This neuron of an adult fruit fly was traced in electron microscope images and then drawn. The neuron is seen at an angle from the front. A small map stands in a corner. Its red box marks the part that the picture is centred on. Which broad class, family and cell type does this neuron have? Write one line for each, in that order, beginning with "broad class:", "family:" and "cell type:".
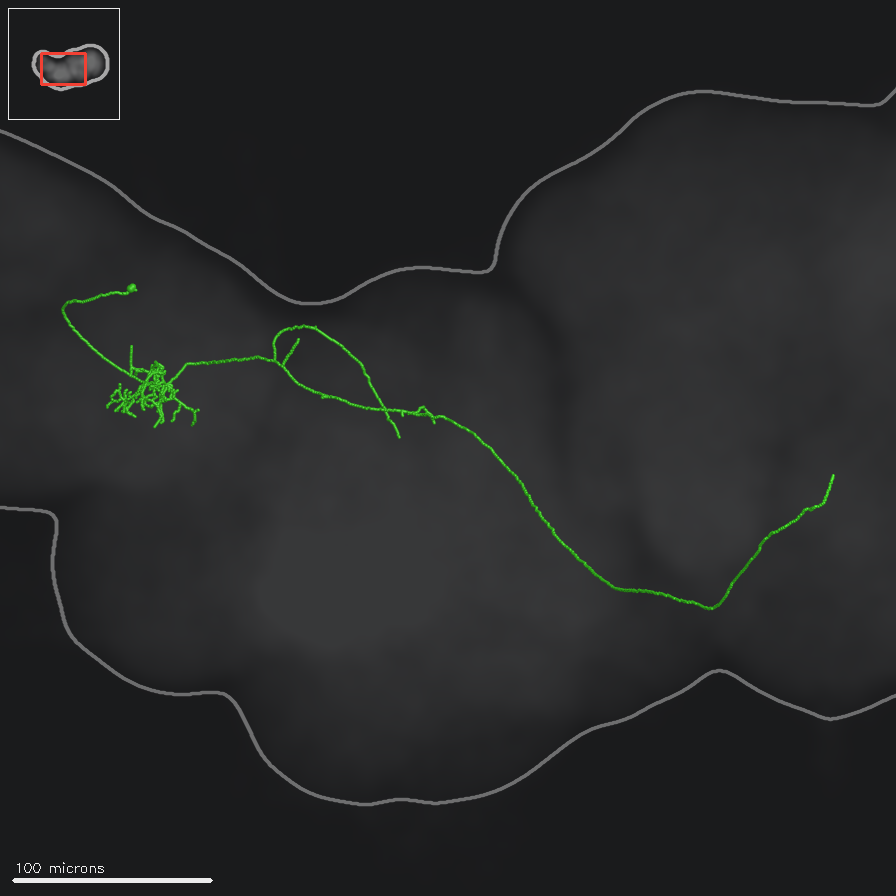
broad class: ascending neuron
family: hemilineage 19B
cell type: AN19B063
